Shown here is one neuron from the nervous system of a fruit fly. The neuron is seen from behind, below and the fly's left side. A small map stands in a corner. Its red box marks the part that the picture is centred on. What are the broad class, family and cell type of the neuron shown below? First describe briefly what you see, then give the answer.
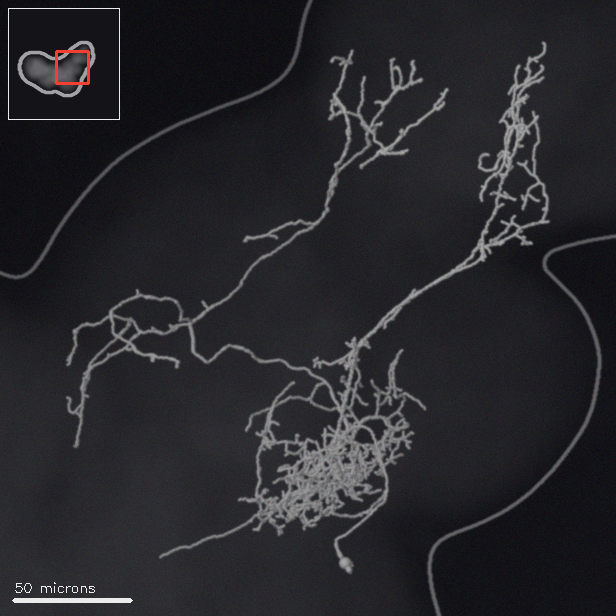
The cell body can be seen at the bottom of the picture. From top to bottom in the picture it spans about 250 microns. This is a nerve-cord intrinsic neuron. Its family is hemilineage 08B. Its cell type is IN08B017.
